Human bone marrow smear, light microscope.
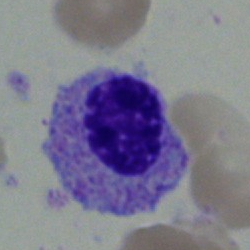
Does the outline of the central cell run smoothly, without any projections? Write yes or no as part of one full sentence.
No, there is a ragged or frayed outline, or projections, blebs or tags, on this cell.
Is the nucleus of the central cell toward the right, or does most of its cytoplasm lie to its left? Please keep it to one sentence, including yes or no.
Yes, what lies to the left of the nucleus is most of the cytoplasm.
